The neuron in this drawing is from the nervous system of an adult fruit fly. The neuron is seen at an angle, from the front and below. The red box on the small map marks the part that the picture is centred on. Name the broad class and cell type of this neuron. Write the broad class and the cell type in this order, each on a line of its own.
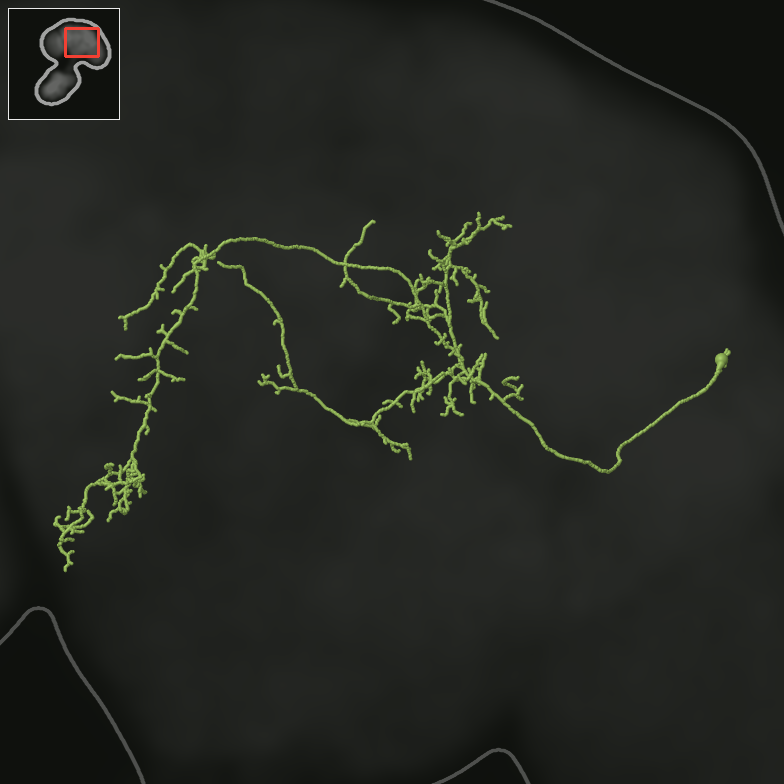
central-brain intrinsic neuron
CL131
